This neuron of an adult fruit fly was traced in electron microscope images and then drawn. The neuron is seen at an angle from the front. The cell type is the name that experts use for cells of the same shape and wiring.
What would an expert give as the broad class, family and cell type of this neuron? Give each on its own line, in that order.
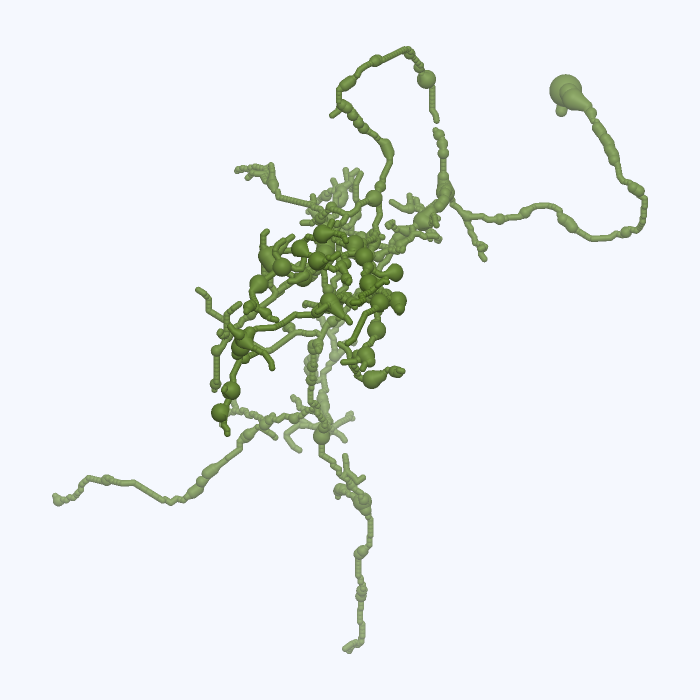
central-brain intrinsic neuron
hemilineage SLPpm1
SLP290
